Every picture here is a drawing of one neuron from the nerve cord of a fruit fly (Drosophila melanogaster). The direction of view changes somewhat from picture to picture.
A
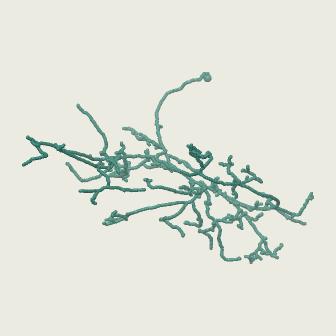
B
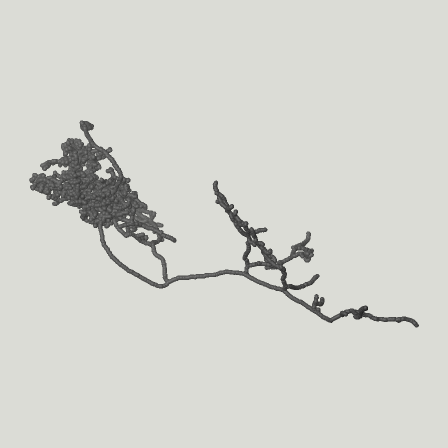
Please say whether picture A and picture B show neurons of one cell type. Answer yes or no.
no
